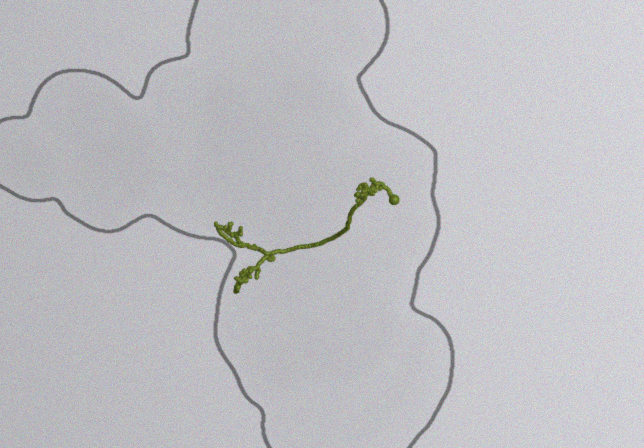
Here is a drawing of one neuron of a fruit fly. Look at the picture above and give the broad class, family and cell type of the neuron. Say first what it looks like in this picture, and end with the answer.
Its cell body lies in the middle of the picture. As drawn here it is wider than it is tall. It is a central-brain intrinsic neuron. The family is hemilineage FLAa3. Its cell type is CB1537.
